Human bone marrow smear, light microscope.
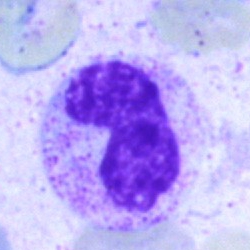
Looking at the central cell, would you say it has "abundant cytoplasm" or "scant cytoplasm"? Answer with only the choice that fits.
Abundant cytoplasm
